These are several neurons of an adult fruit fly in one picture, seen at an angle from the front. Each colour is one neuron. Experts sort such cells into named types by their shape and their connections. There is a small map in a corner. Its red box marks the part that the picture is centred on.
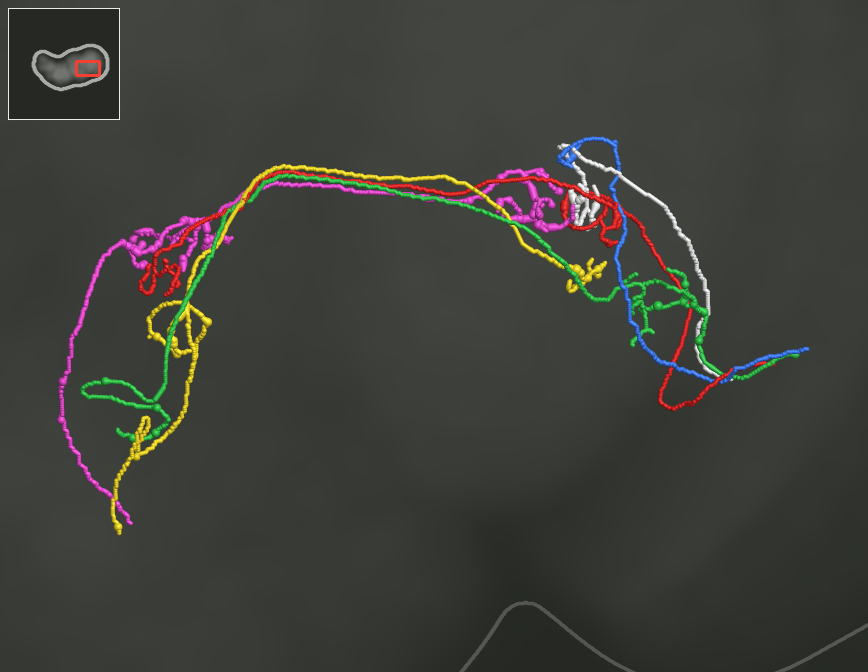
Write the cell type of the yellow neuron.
ORN_DA4l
